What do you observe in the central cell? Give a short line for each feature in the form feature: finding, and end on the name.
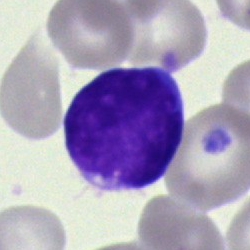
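Nucleus: a single unlobed mass filling almost the whole cell
Cytoplasm: only a very thin rim
Lower edge: a small pale patch
Projections: a few fine threads from the lower edge
Name: blast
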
